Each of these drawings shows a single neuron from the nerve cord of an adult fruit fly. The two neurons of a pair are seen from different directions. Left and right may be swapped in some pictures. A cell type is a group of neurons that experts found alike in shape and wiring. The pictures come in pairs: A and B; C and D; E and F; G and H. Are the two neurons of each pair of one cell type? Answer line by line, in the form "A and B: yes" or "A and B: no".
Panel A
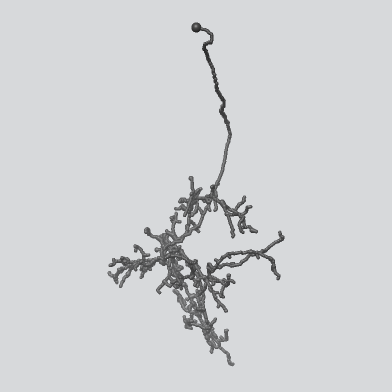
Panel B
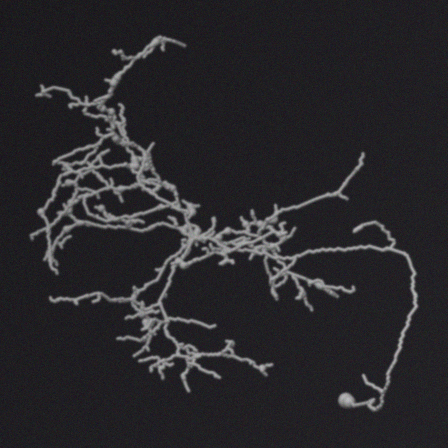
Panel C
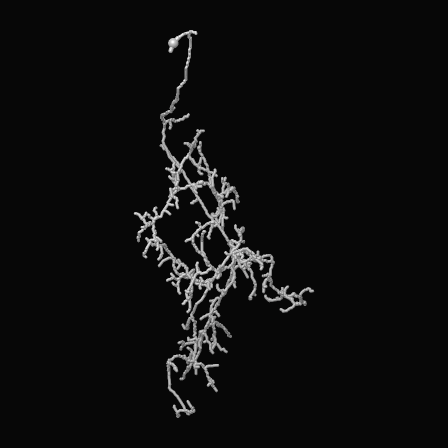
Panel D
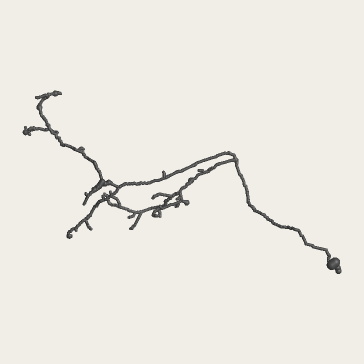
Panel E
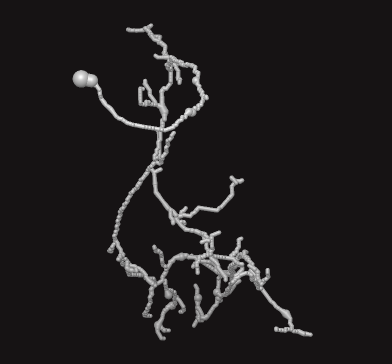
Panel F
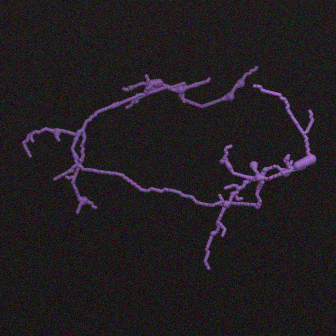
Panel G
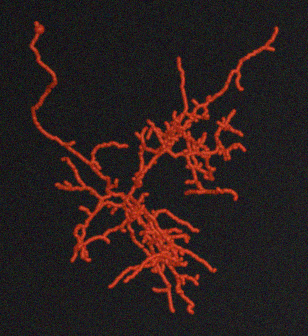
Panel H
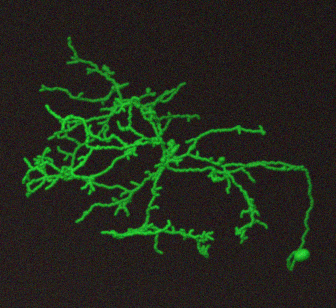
A and B: yes
C and D: no
E and F: yes
G and H: yes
